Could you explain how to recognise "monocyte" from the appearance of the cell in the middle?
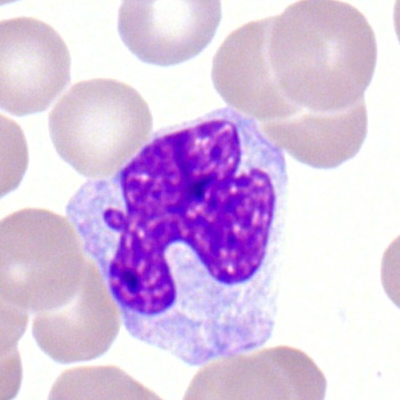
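In keeping with the name monocyte, the nucleus is irregularly folded, and a deep notch cuts into its lower edge.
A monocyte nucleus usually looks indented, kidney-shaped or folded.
The cytoplasm is pale grey-blue and forms a rim that is broadest below the nucleus. Only faint, very fine granules are dusted through it.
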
